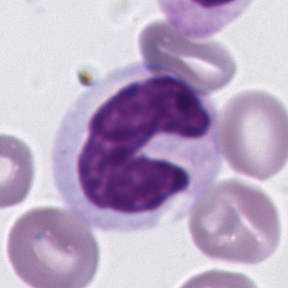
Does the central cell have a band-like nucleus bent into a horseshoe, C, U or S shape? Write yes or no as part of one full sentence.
Yes, the cell has a band-shaped, curved nucleus without separate lobes.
